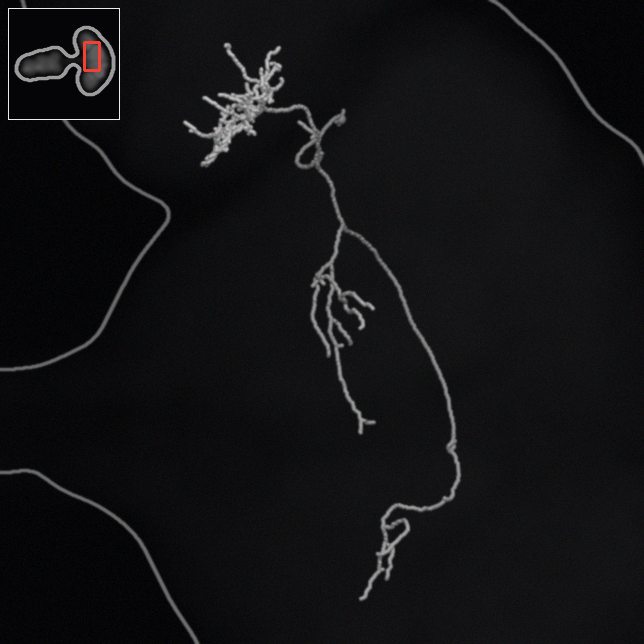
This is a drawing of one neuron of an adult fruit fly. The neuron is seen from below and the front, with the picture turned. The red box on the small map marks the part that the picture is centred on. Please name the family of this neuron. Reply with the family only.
hemilineage VPNp&v1_posterior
